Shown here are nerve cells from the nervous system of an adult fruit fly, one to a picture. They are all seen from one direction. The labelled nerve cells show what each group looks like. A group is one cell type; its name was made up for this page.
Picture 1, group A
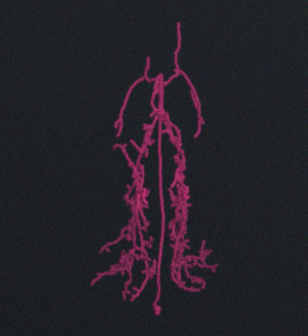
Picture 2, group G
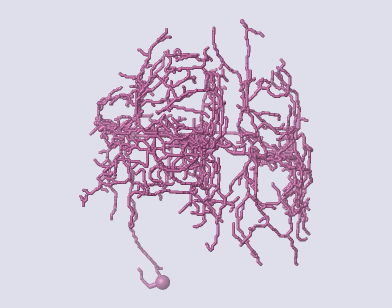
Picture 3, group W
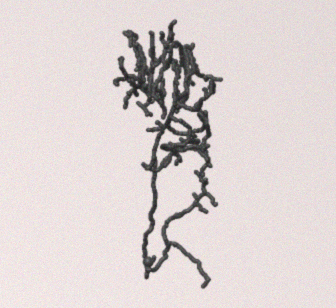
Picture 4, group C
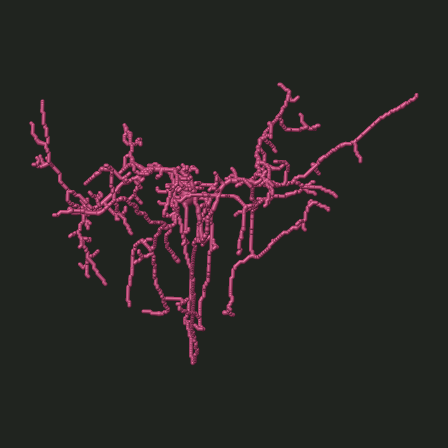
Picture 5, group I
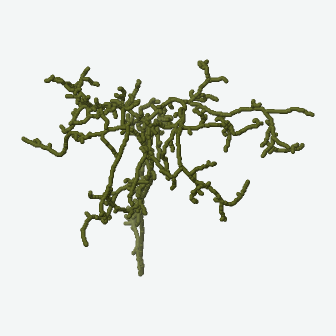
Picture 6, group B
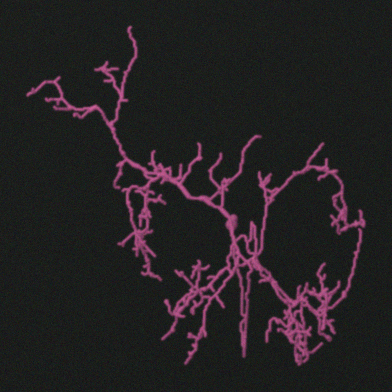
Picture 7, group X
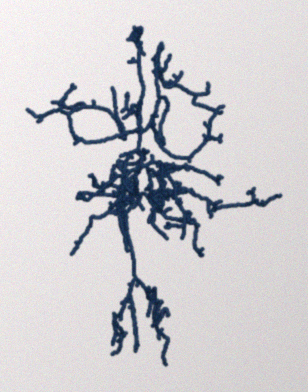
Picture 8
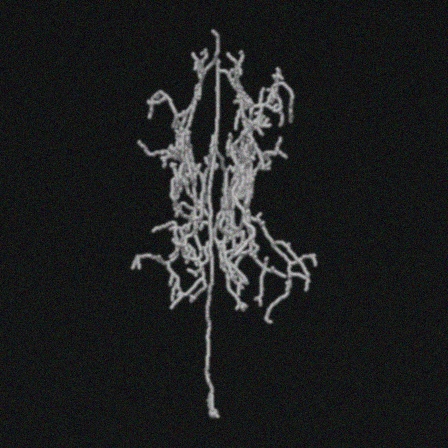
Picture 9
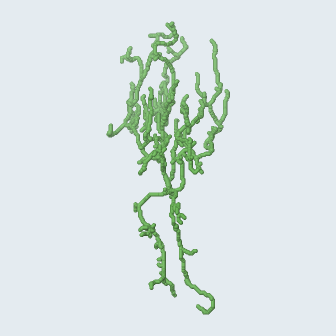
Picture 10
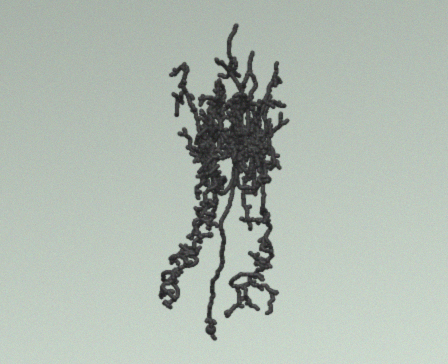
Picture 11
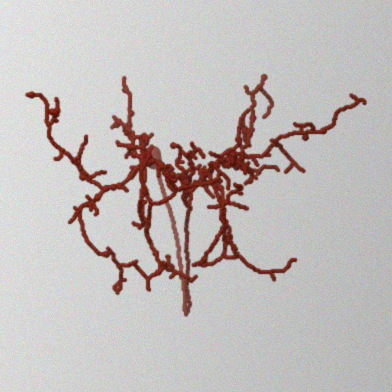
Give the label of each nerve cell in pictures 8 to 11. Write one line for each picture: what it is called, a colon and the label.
8: group W
9: group W
10: group W
11: group C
